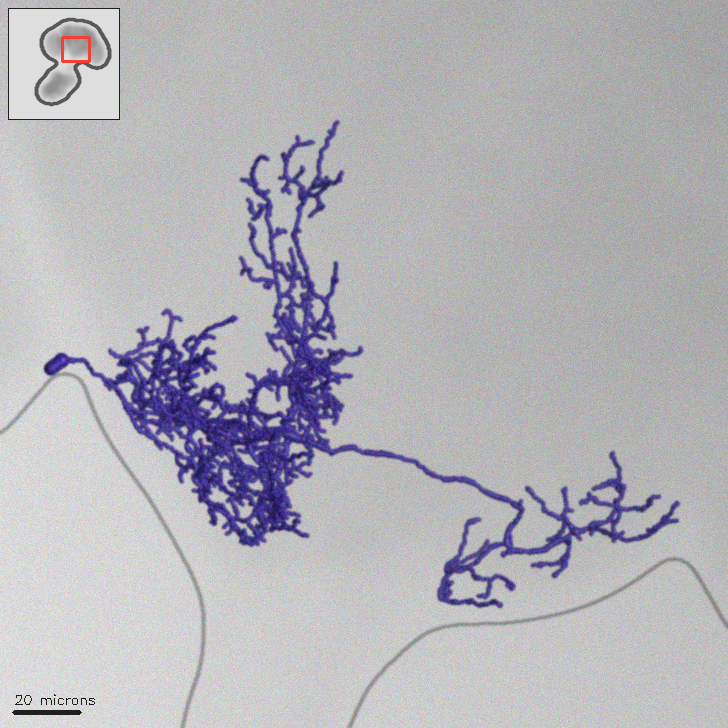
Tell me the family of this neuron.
hemilineage 08B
